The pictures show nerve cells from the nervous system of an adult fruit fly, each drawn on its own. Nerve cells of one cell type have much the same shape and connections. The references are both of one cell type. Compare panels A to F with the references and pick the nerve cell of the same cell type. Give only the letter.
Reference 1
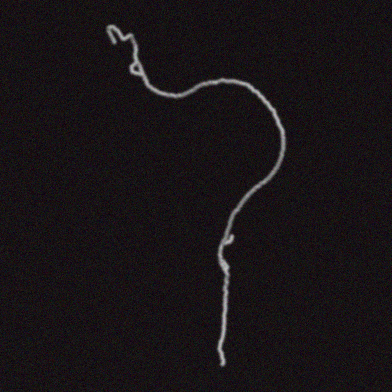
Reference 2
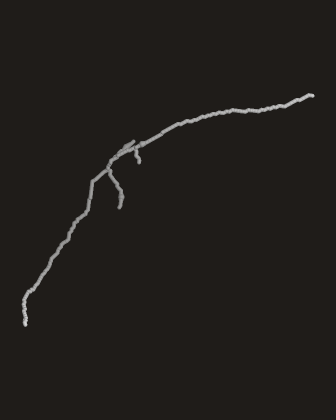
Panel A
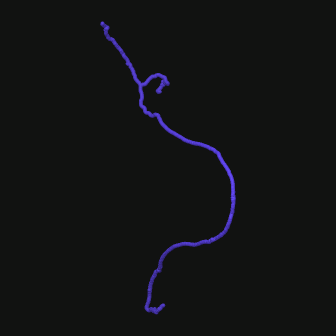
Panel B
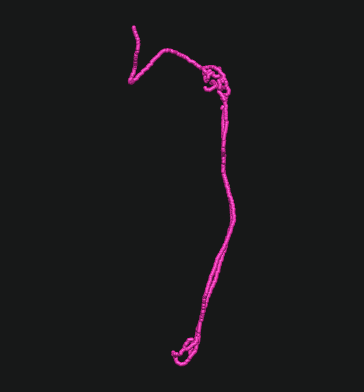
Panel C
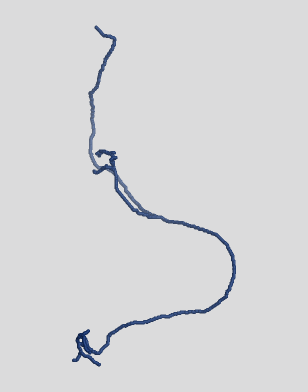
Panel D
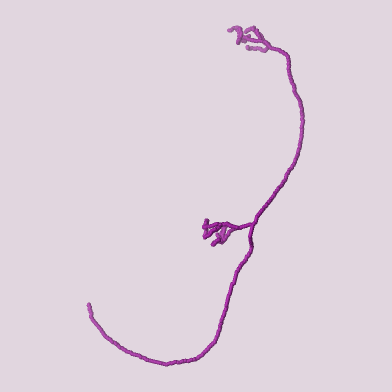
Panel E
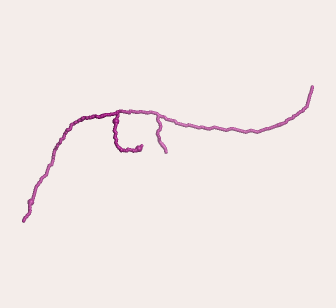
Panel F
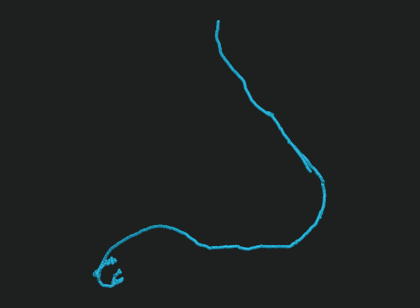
A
